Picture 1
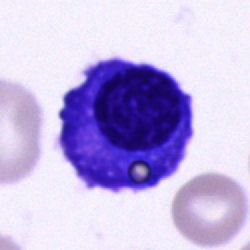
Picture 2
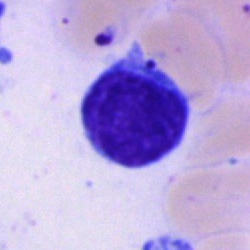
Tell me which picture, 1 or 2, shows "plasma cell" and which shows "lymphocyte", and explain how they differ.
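The plasma cell is shown in picture 1 and the lymphocyte in picture 2. In picture 1 the nucleus sits off-centre, toward the upper right of the cell.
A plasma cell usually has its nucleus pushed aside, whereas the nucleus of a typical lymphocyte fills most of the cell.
The cytoplasm of the plasma cell is deep blue and forms a rim that is widest on the lower left side of the nucleus.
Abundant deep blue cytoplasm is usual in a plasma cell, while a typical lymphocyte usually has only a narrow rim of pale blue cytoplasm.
In picture 2 the nucleus stains a deep, dense purple-blue, and no granules can be seen in the cytoplasm.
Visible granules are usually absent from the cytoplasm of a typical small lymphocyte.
The outline of the plasma cell is roughly round with small irregular bumps along its margin; that of the lymphocyte is nearly round, with a small pale blue bleb projecting from the top and a single small dark purple dot at the top edge beside it. Nearby red cells lie apart from the plasma cell without touching it.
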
